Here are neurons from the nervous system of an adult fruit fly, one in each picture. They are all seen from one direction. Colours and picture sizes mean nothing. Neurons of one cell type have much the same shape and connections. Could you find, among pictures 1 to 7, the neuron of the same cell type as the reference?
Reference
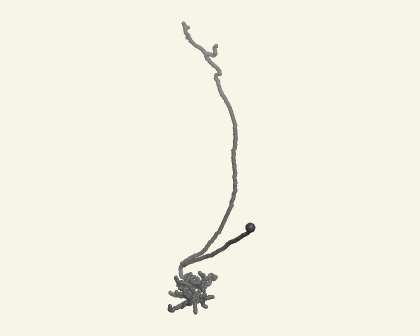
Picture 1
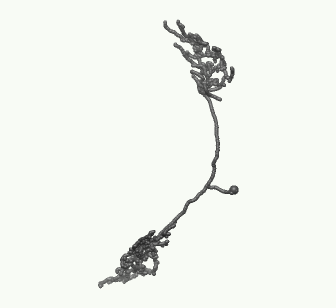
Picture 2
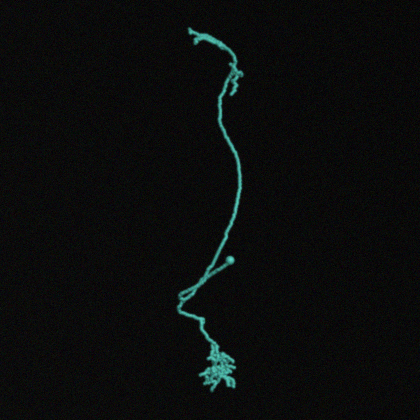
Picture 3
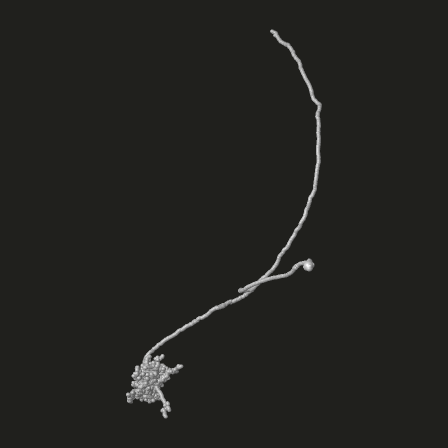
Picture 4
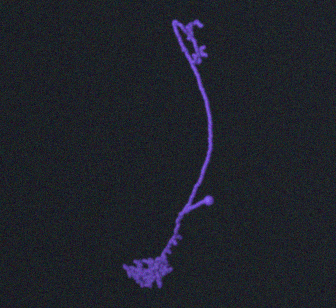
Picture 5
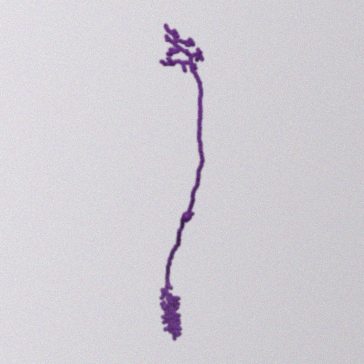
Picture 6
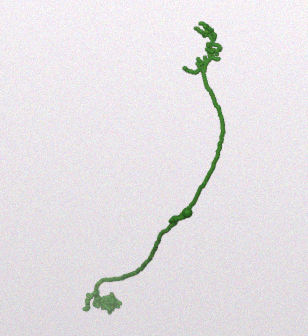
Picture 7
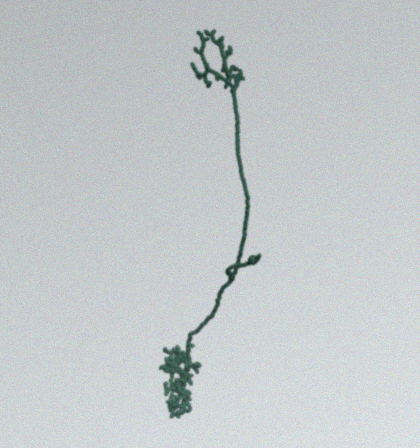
3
